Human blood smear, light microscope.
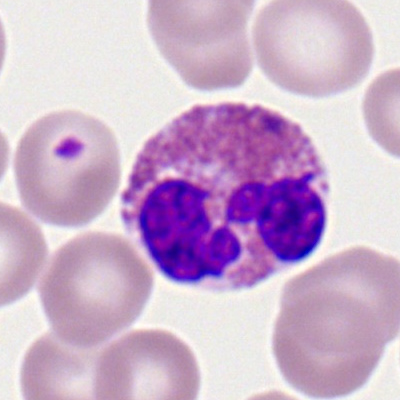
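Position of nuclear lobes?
Mainly in the lower half of the cell.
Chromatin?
Dark purple, coarsely clumped.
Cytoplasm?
Abundant, a broad zone above the nucleus, densely packed with pinkish-purple granules.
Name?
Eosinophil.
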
